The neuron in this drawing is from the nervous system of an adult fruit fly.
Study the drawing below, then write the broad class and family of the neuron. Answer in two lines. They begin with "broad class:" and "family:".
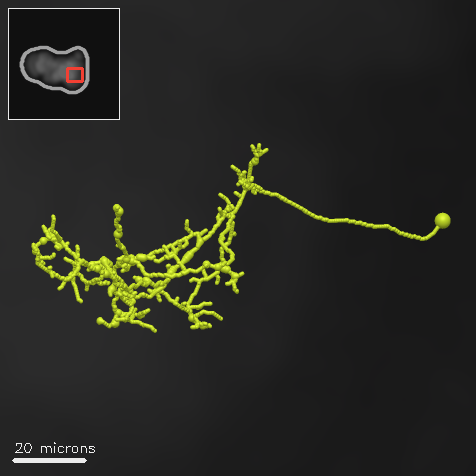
broad class: nerve-cord intrinsic neuron
family: hemilineage 20A.22A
